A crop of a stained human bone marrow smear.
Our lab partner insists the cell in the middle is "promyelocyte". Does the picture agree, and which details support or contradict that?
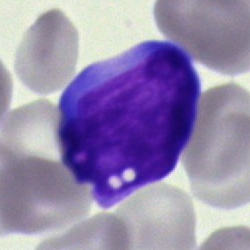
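No granules are visible in the cytoplasm.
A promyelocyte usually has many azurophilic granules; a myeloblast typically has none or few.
That favours blast over promyelocyte; the cell is a blast. Its chromatin is finely textured, without coarse dark clumps, agreeing with blast.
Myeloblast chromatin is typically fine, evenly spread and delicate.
The nucleus fills most of the cell, fitting either name.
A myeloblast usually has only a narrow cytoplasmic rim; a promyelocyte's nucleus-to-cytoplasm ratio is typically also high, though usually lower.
Two small round clear vacuoles sit side by side near the lower edge.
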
